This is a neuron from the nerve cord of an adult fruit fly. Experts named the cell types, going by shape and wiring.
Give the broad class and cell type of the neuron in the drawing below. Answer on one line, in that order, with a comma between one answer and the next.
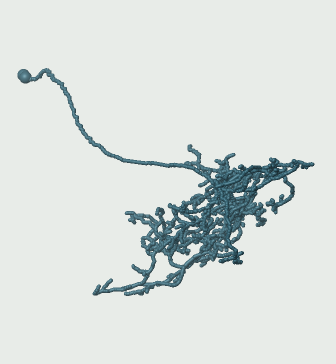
nerve-cord intrinsic neuron, INXXX140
